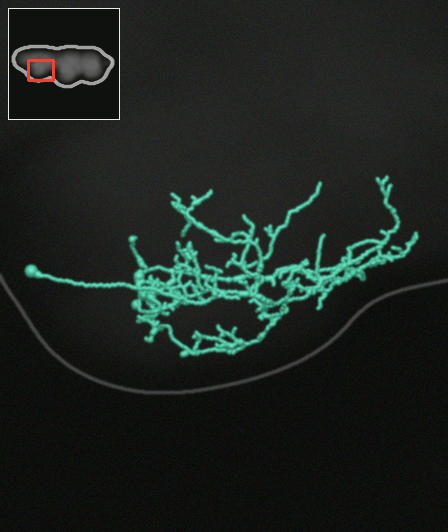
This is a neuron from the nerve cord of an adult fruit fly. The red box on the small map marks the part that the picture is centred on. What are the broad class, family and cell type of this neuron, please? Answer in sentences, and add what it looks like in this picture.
This is a nerve-cord intrinsic neuron. The family is hemilineage 09A. The cell type is IN09A034. Dozens of branch ends can be seen. In this view it is wider than it is tall.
